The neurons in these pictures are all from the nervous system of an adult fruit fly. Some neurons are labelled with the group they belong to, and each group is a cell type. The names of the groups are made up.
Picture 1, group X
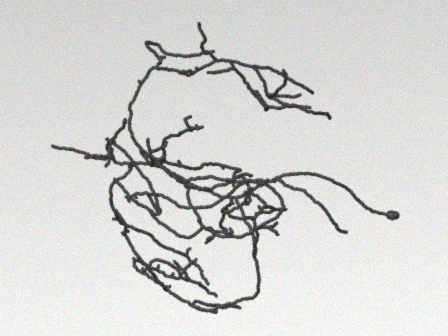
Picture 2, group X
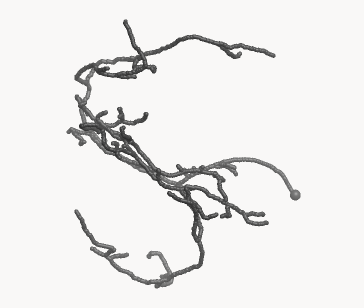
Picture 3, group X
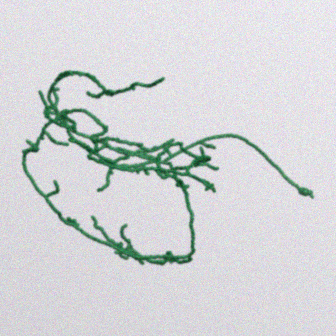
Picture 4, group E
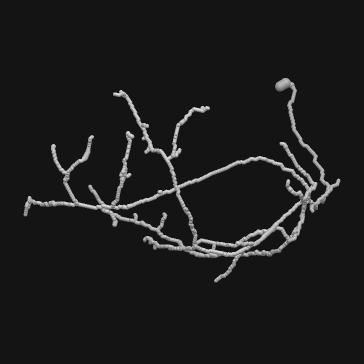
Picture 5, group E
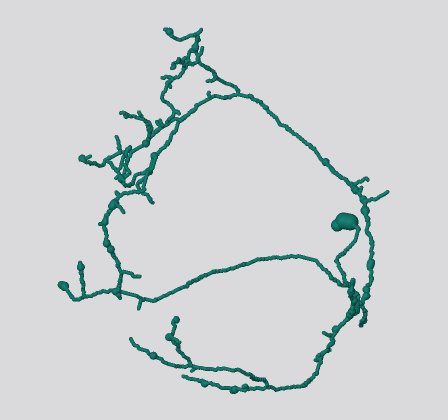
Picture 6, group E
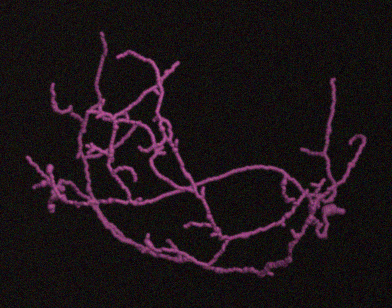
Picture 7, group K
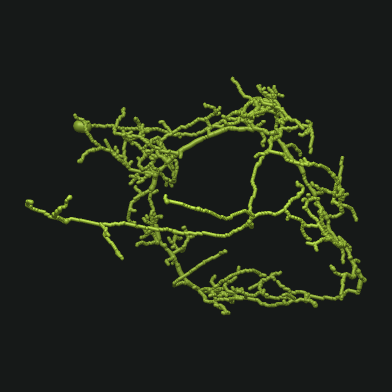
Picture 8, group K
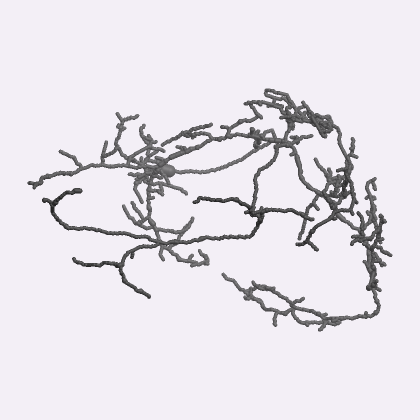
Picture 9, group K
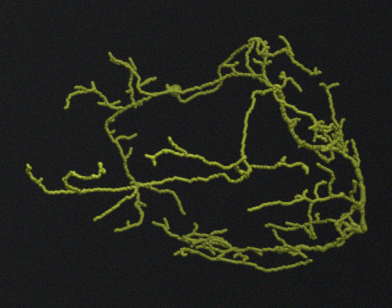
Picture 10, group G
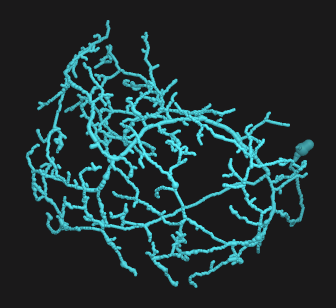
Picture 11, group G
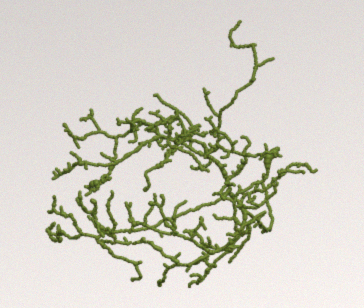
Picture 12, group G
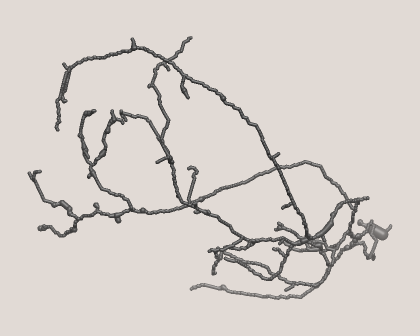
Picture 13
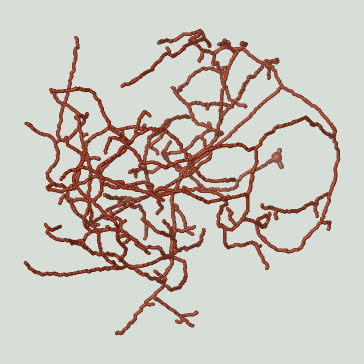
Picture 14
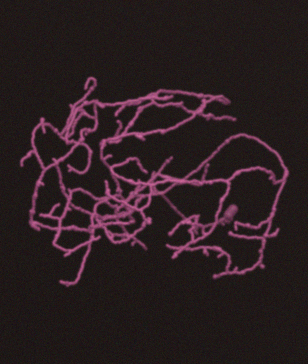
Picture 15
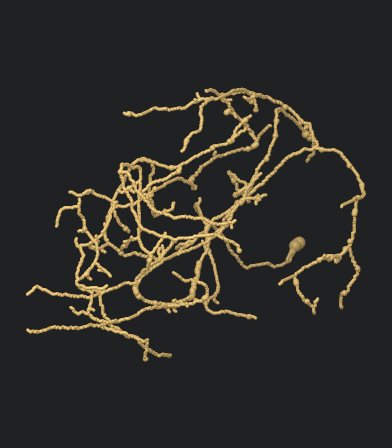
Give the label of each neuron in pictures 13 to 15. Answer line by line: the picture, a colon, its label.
13: group X
14: group X
15: group X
